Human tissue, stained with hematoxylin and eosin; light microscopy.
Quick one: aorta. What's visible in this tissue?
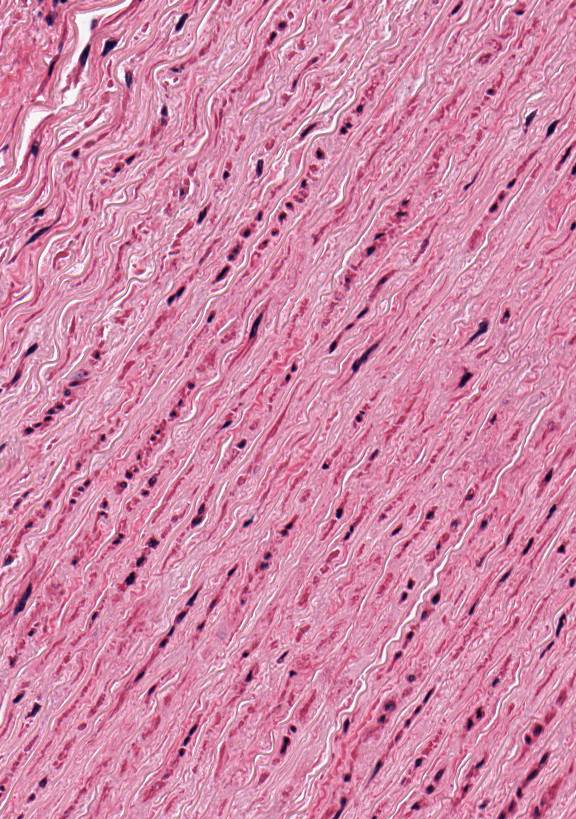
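You'll see the field filled with closely packed, parallel, wavy pink fibres running diagonally from lower left to upper right. Their nuclei are dark, thin and elongated, long axes following the fibres, and many line up in single file between them. There are no fat cells here.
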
